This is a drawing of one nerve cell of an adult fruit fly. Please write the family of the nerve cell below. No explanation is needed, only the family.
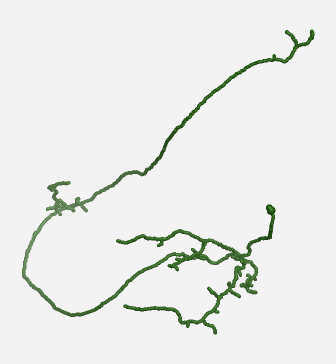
MeTu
